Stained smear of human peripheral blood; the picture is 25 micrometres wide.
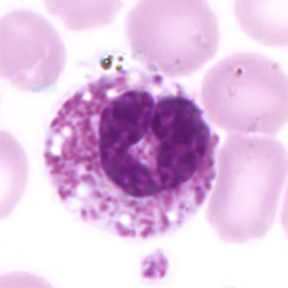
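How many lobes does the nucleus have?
The nucleus has two lobes.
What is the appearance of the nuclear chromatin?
The chromatin is dark purple and condensed.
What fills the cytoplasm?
The cytoplasm is packed with coarse granules, which are reddish-pink.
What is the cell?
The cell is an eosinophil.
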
